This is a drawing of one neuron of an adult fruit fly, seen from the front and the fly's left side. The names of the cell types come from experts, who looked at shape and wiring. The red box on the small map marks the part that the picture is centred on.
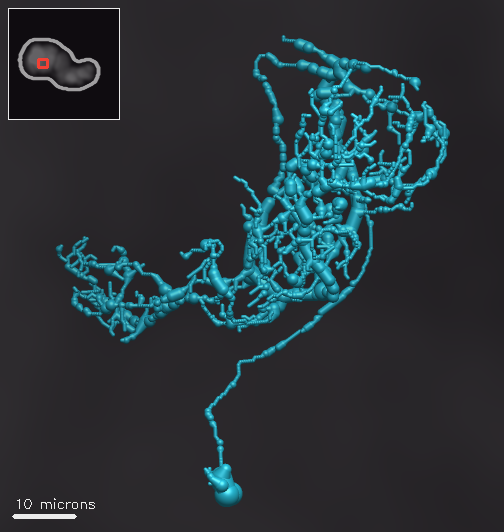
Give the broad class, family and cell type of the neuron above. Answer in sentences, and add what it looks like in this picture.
It is a central-brain intrinsic neuron. The family is hemilineage ALv2. The cell type is v2LN40_2. The cell body is at the bottom of the picture. By the scale bar it is about 75 microns tall in this view. Dozens of branch ends can be seen.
